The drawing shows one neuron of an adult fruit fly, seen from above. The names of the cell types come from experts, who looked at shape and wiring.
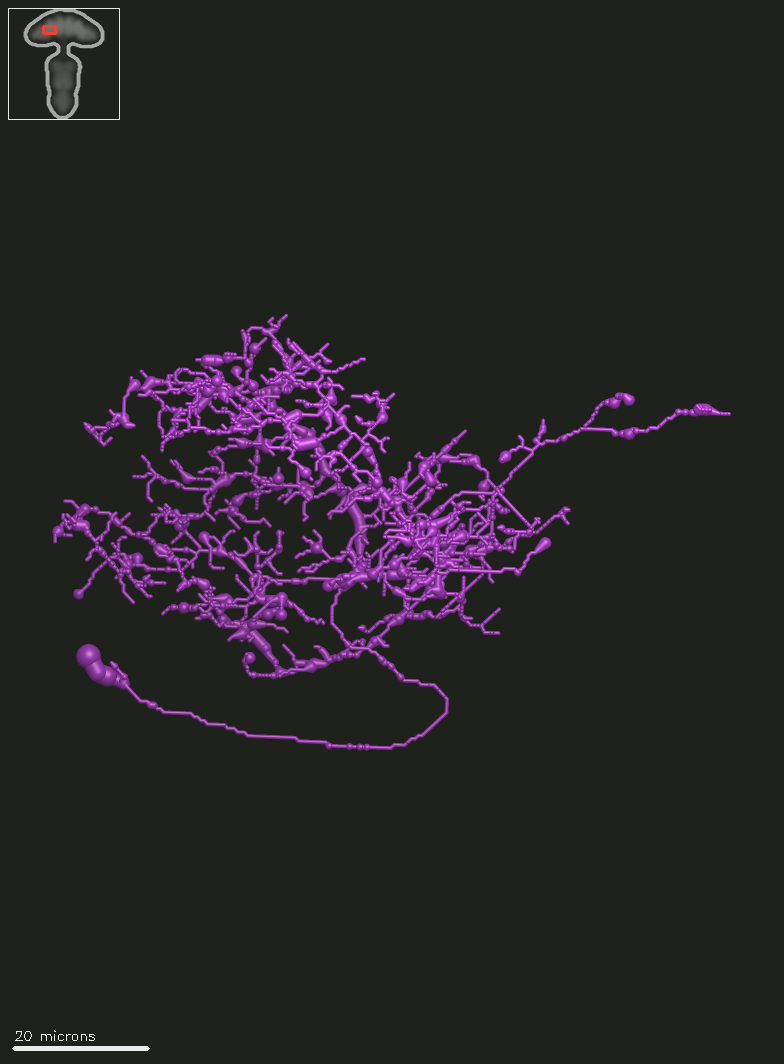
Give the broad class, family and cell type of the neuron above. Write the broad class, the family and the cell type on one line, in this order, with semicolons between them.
central-brain intrinsic neuron; hemilineage LHp1; CB1405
